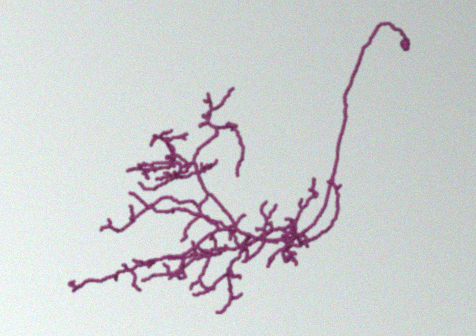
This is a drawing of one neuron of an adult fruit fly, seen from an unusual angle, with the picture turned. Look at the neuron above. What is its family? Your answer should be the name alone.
hemilineage 21A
